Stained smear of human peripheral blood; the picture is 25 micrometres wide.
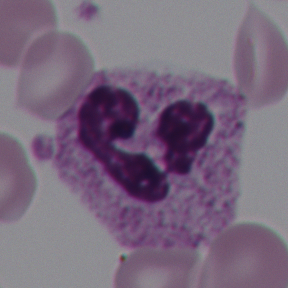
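Segmented neutrophil: the central cell here. Notice first that its nucleus is divided into several separate lobes. Around it, the cytoplasm is abundant and spreads widely, filled with fine small violet-pink granules. Look, too, at the outline, which is angular with fairly straight edges.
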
